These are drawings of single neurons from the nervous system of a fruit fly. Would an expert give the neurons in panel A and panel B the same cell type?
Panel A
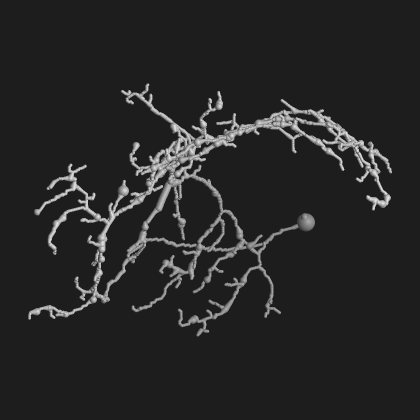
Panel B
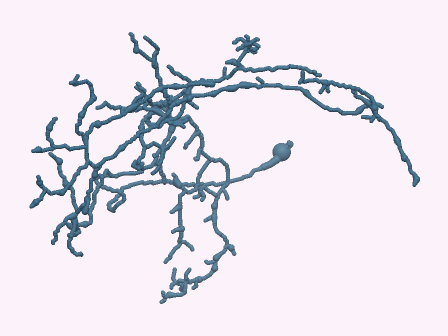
yes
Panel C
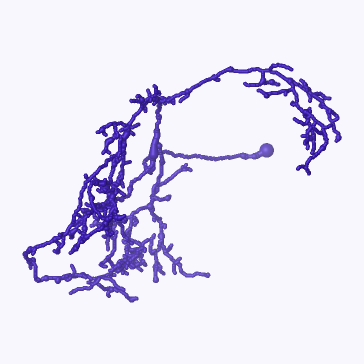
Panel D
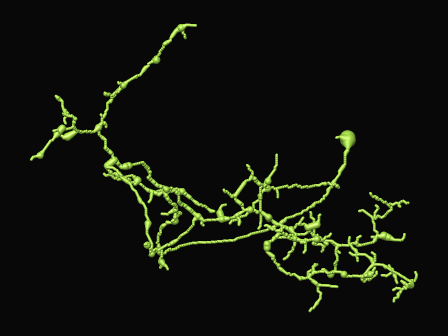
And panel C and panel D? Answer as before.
no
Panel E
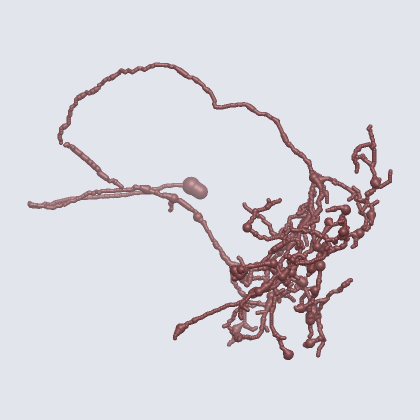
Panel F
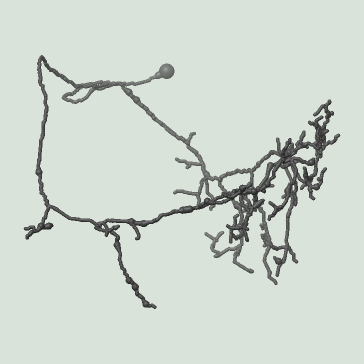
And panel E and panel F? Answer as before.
yes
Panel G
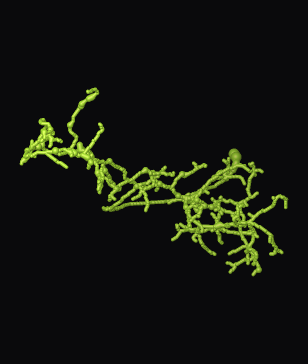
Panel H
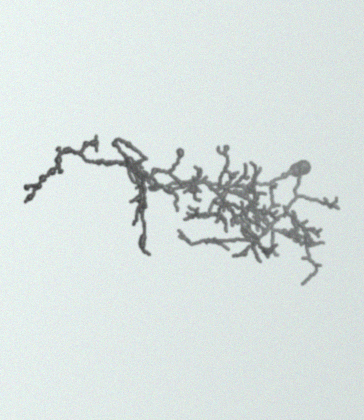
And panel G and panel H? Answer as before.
yes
